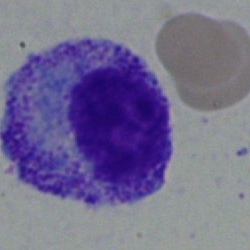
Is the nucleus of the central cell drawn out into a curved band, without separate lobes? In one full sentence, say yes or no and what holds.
No, this cell has one compact round or oval nucleus.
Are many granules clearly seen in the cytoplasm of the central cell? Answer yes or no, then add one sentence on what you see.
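Yes. Coarse purple granules are scattered throughout the cytoplasm.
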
